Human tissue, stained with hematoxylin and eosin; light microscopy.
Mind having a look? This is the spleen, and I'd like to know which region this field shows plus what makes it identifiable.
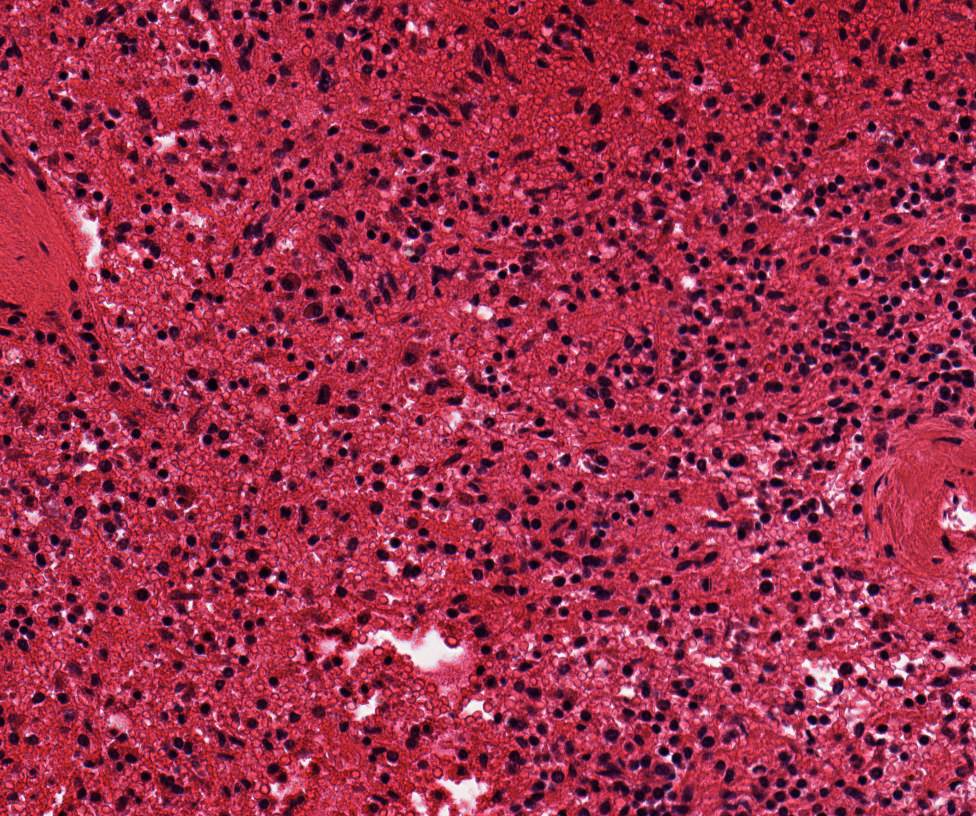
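Red pulp occupies this field. Red cells run throughout, with small round, darkly stained nuclei scattered among them.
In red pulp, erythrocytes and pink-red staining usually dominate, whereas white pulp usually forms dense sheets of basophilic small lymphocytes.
A small vessel cut across at the middle of the right edge has a concentric pink wall of spindle cells; a second pink fibrous vessel wall is partly cut off at the upper left edge.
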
